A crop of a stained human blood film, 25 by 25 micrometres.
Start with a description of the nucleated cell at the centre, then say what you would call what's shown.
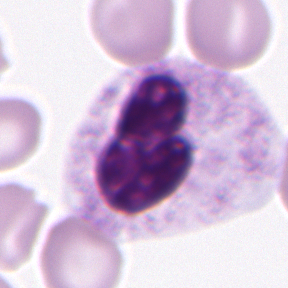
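Start with the nucleus: it is divided into lobes, a smaller upper lobe joined to a larger lower part. Its chromatin is dense, clumped and dark purple, and no nucleoli show. Notice too that the nucleus sits left of centre, so the band of cytoplasm on the right is wider. This is a segmented neutrophil.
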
